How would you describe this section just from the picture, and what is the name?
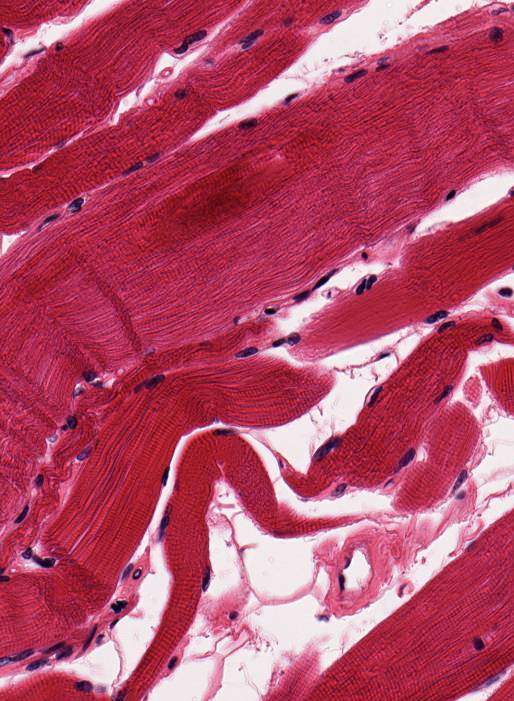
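Look along the fibres: fine transverse cross-striations run across them, clearest at lower left and centre. Their nuclei are dark, flattened and elongated, sitting at the fibre edges. In the lower centre, several fibres are wavy and kinked, not straight. Between fibres lies sparse, pale, loose connective tissue with few scattered nuclei. This is skeletal muscle.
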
